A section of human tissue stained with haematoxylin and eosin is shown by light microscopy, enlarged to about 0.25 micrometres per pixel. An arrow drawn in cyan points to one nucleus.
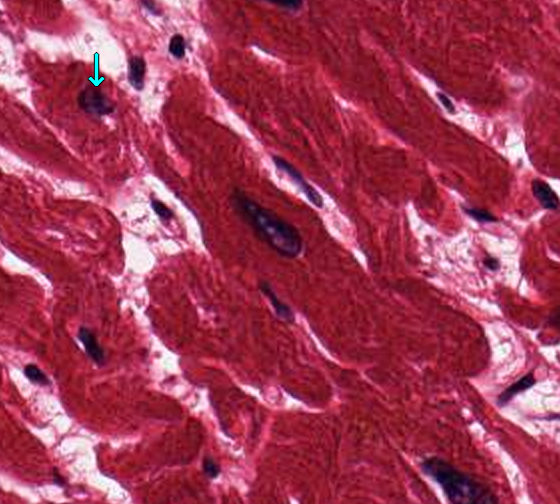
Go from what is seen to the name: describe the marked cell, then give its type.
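The nucleus is dark purple and sits in the middle of the cell, with red cytoplasm on all sides of it. The cytoplasm is plentiful, deep red, and faintly streaked. The cell lies among neighbouring red fibres that run in the same diagonal direction, separated from them by pale, loose-looking clefts. It is a cardiomyocyte.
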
